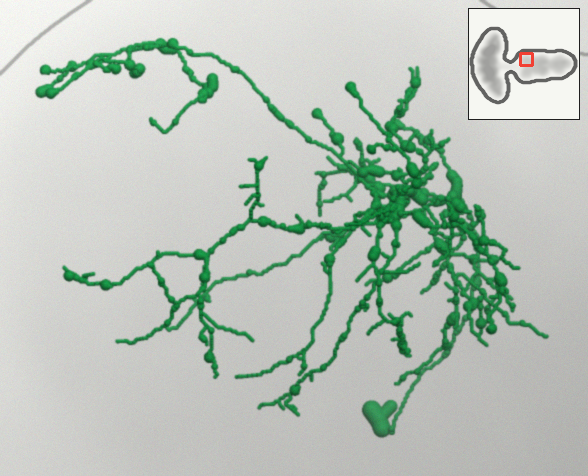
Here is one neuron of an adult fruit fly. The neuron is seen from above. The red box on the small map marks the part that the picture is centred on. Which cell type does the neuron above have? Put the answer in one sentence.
The cell type is IN04B104.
